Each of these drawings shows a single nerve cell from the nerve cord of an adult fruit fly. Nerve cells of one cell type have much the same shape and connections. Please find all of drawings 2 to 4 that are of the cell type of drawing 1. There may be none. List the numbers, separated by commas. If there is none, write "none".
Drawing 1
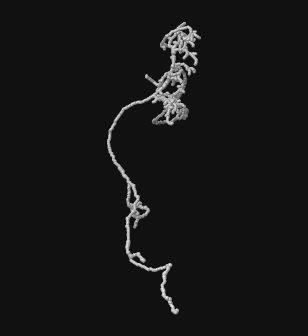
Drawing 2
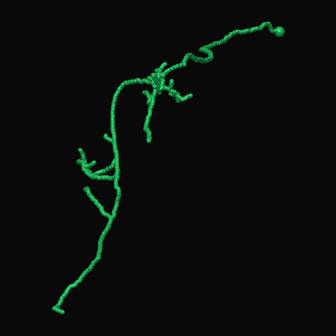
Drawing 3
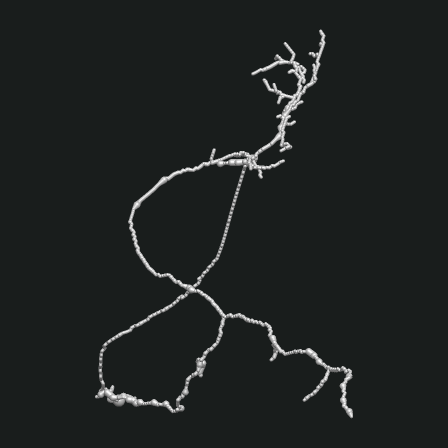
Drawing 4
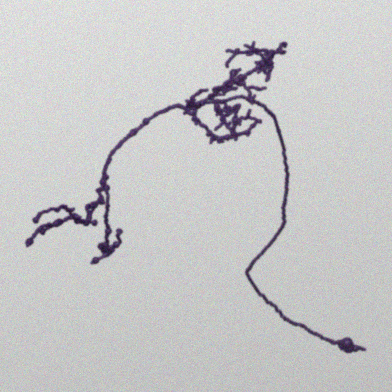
3, 4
